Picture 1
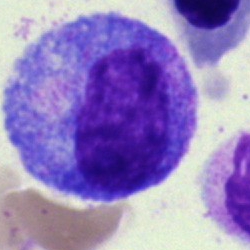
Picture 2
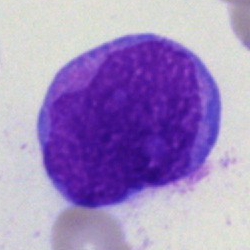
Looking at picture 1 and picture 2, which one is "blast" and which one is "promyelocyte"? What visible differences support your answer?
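Picture 1: promyelocyte. Picture 2: blast. Outline: picture 1 round; picture 2 roughly round, smooth edge. Nucleus: picture 1 off-centre toward the right side; picture 2 large, filling most of the cell.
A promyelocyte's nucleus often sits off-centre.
Chromatin: picture 1 dark purple with patchy darker areas; picture 2 finely stippled, no dense dark clumps.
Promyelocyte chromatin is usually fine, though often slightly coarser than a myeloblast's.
Cytoplasm: picture 1 abundant, roughly half the cell, stained blue; picture 2 only a thin deep blue rim.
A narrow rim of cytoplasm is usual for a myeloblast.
Picture 2 cytoplasm: no granules, no vacuoles.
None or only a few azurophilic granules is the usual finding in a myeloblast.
Picture 1 also: a pale beige shape without a nucleus touches the lower left edge of the cell.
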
